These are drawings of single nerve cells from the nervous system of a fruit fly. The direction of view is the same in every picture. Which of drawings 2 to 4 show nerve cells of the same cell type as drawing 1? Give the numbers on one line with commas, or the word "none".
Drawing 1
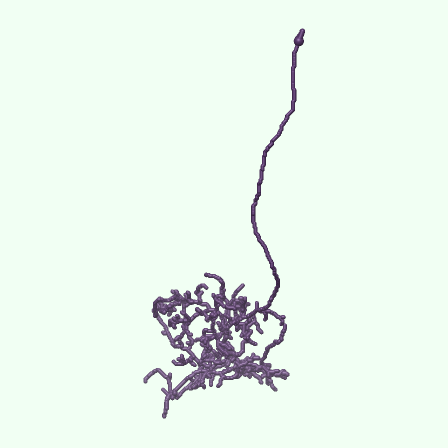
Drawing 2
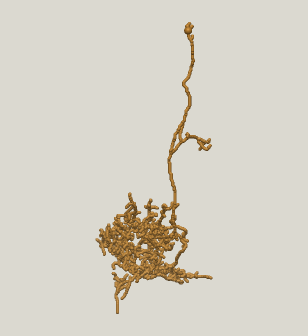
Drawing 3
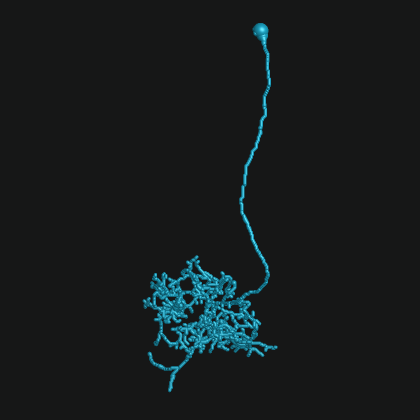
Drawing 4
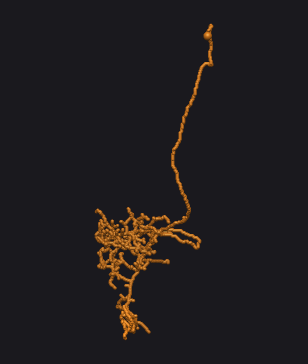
2, 3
